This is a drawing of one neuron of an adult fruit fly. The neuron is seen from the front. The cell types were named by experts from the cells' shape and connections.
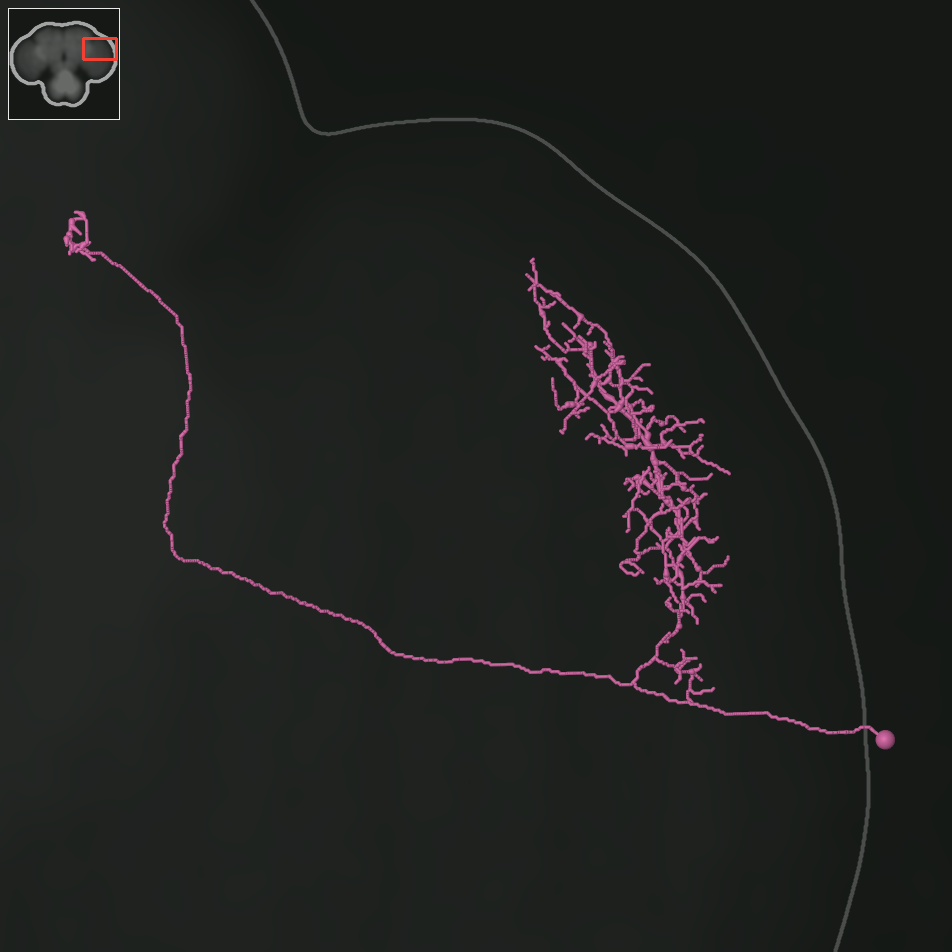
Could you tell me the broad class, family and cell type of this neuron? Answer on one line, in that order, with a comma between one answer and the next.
visual projection neuron, MeTu, MeTu3b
